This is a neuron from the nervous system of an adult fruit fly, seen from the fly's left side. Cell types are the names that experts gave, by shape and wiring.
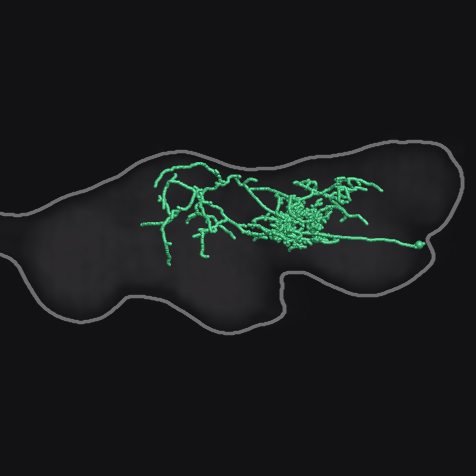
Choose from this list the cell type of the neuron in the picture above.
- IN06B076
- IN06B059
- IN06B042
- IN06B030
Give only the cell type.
IN06B030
